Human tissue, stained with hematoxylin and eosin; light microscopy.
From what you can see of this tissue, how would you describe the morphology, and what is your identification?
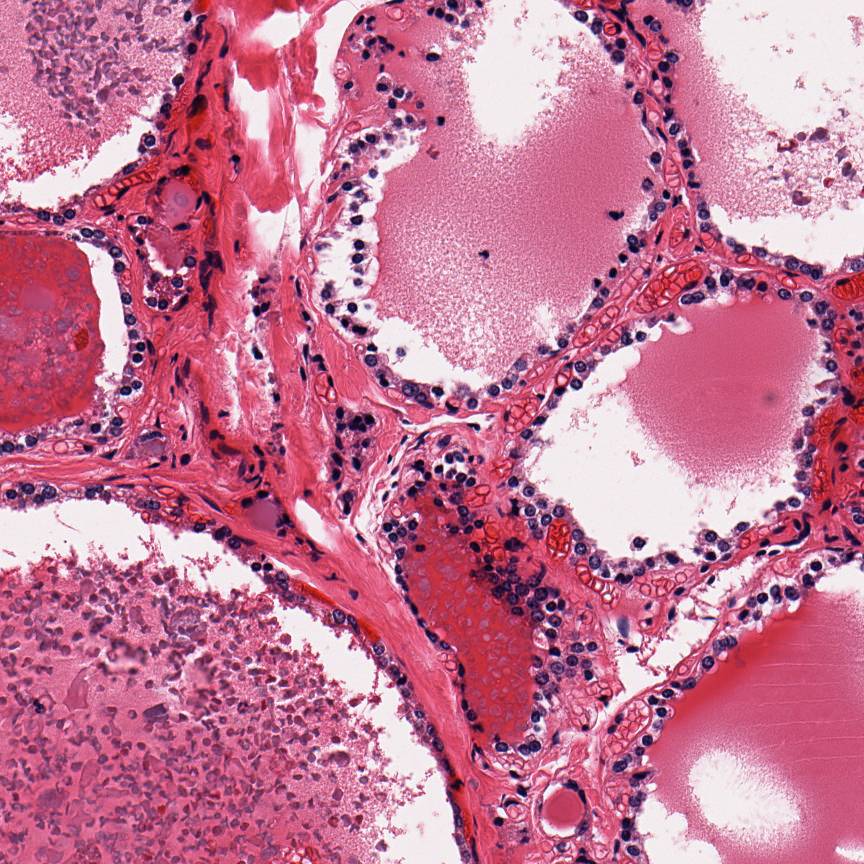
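Stroma in narrow strands separates large rounded follicles, which make up the field. Each follicle is lined by a single layer of low cuboidal to flattened cells with small, round, dark nuclei. The follicle at the lower left holds many loose cells and granular debris. Between the follicles run capillaries packed with red blood cells, most plainly on the right side. The tissue is thyroid.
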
